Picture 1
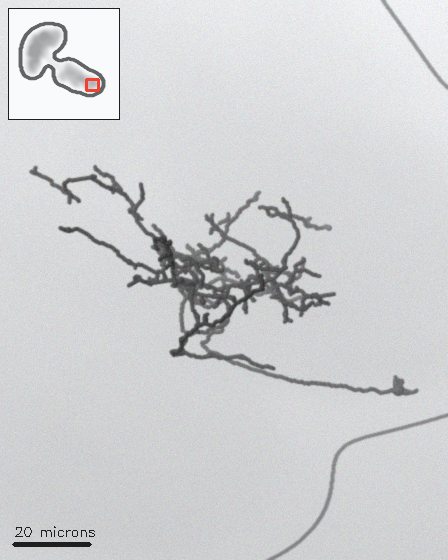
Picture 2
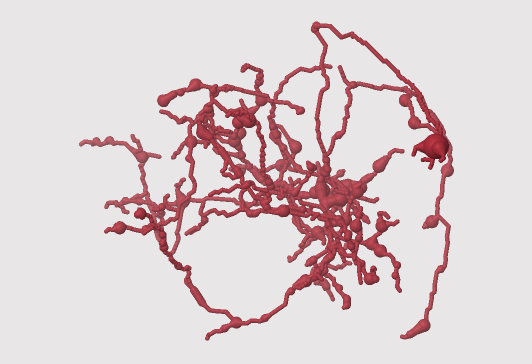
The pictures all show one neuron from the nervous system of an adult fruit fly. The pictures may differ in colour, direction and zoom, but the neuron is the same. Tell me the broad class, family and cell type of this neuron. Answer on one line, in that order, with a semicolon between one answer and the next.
nerve-cord intrinsic neuron; hemilineage 01B; IN01B061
